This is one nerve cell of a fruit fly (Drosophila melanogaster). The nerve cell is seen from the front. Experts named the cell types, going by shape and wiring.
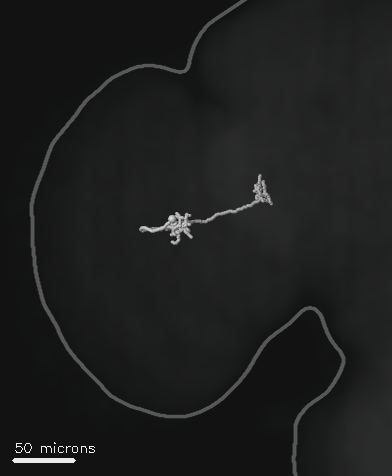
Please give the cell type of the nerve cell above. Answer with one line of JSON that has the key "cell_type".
{"cell_type": "Tm34"}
